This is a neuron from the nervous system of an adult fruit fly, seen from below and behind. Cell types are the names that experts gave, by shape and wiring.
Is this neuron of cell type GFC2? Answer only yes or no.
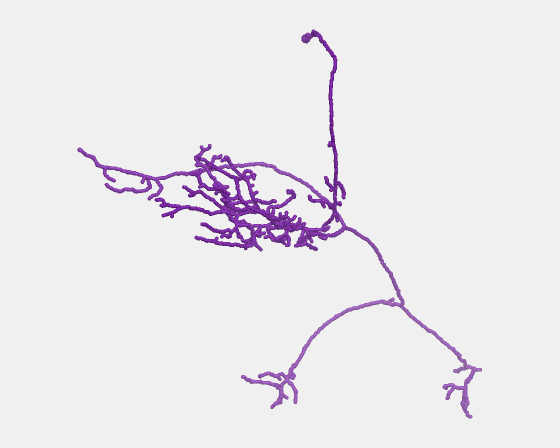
no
